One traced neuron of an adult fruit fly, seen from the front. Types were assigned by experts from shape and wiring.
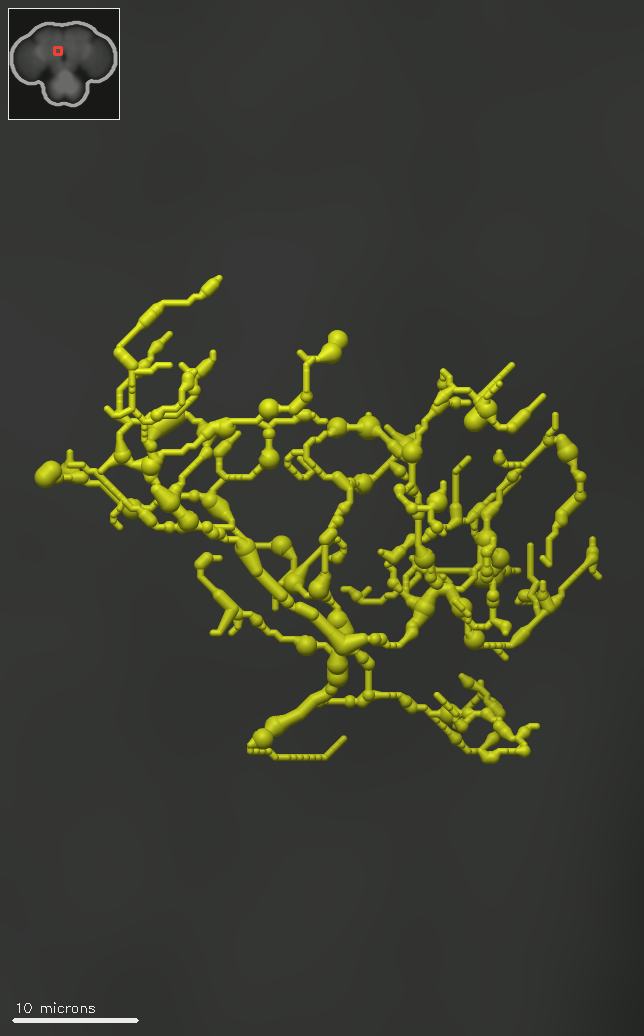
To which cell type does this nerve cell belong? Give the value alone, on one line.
lLN1_a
